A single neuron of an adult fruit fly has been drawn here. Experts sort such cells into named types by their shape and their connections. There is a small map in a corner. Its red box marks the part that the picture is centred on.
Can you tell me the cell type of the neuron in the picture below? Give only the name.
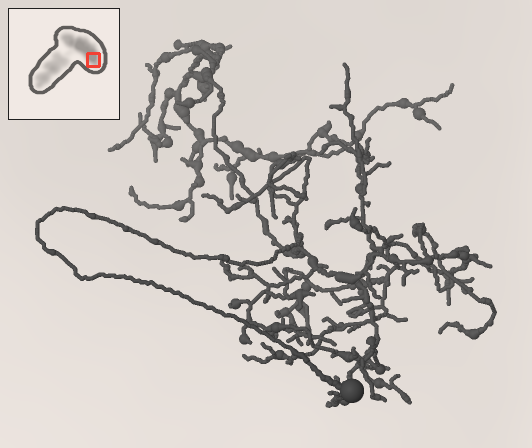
CB3012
